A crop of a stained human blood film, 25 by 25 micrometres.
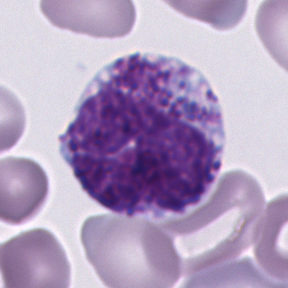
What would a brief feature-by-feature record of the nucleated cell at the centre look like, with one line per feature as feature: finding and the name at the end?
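Outline: roughly round
Nucleus: fills most of the cell, lying toward the lower left
Nuclear shape: a central cleft divides it into lobe-like parts
Cytoplasm: pale, almost colourless lilac, best seen along the upper right rim
Name: basophil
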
